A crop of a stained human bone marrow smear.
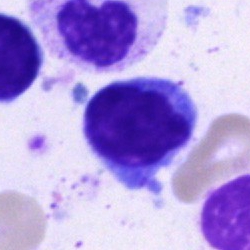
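Lymphocyte with deep blue cytoplasm in which no granules are seen. A small blunt projection of blue cytoplasm sticks out from the bottom of the cell. Just off its upper left edge lies a small blue-grey fragment.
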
